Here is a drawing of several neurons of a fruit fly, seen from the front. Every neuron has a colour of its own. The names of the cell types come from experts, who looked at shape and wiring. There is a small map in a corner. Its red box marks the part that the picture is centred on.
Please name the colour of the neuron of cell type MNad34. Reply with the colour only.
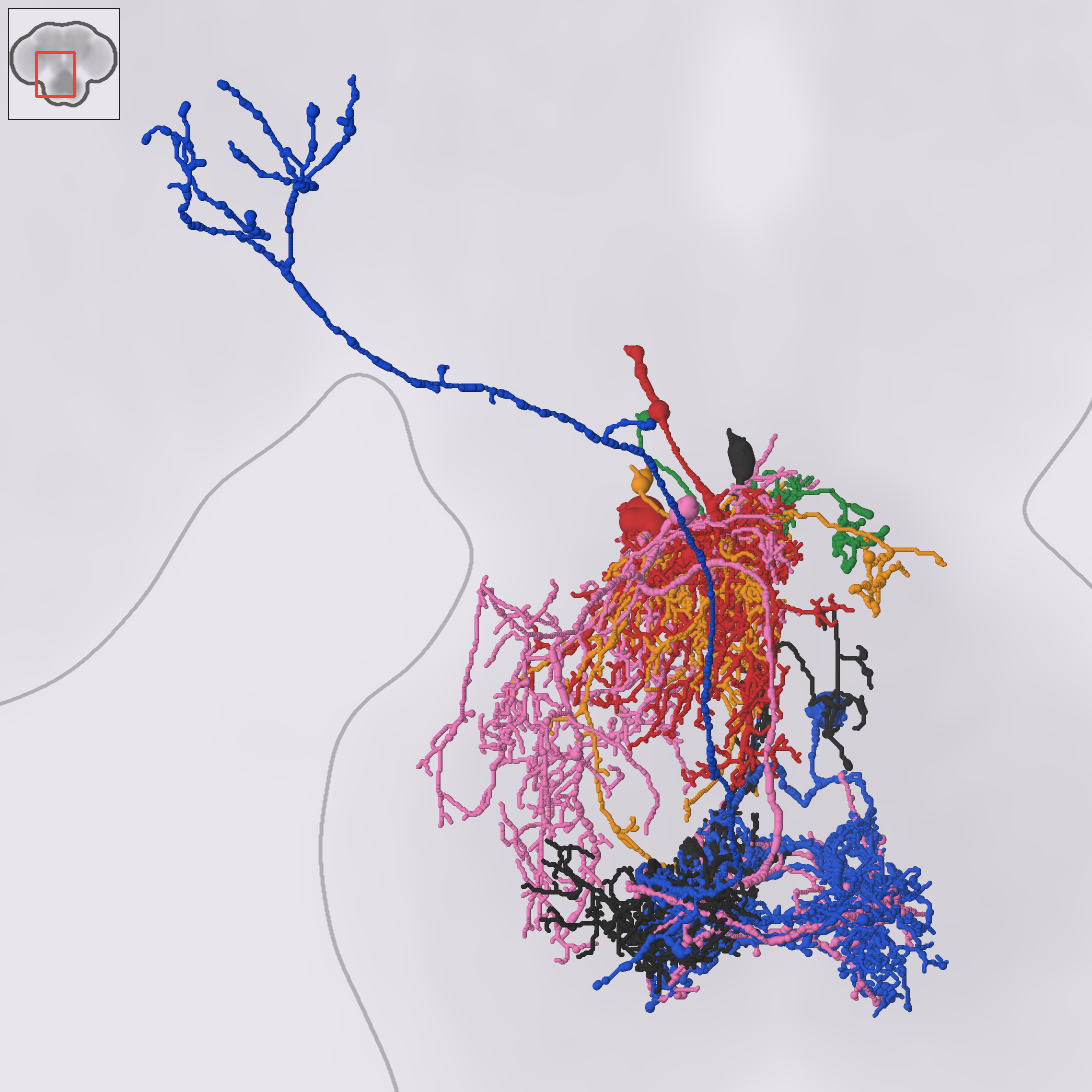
red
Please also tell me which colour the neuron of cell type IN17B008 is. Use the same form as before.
pink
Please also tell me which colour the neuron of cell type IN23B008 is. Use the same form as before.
black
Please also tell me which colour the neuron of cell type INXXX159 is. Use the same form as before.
orange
